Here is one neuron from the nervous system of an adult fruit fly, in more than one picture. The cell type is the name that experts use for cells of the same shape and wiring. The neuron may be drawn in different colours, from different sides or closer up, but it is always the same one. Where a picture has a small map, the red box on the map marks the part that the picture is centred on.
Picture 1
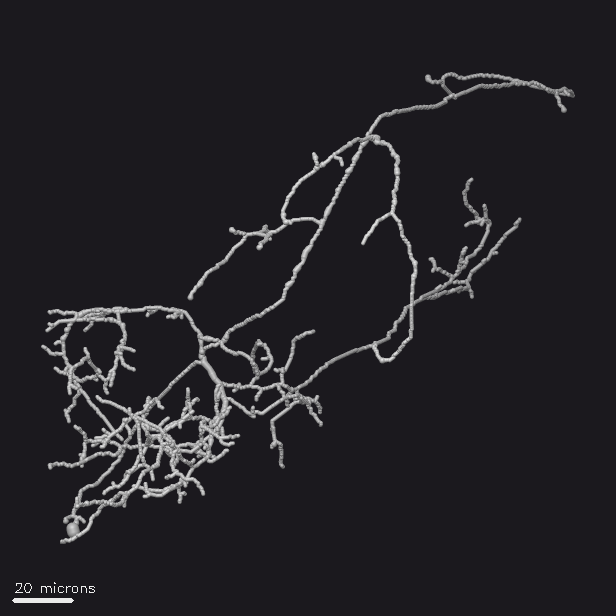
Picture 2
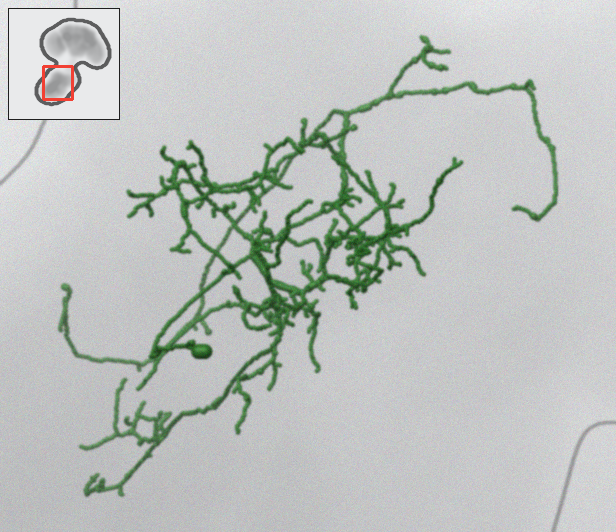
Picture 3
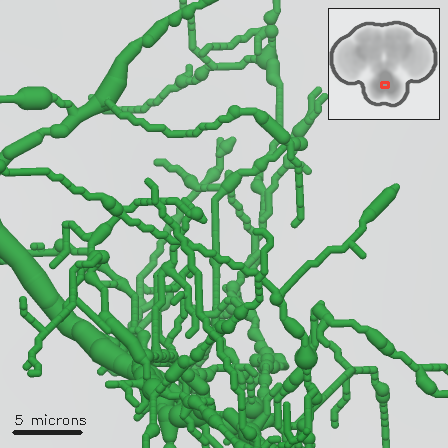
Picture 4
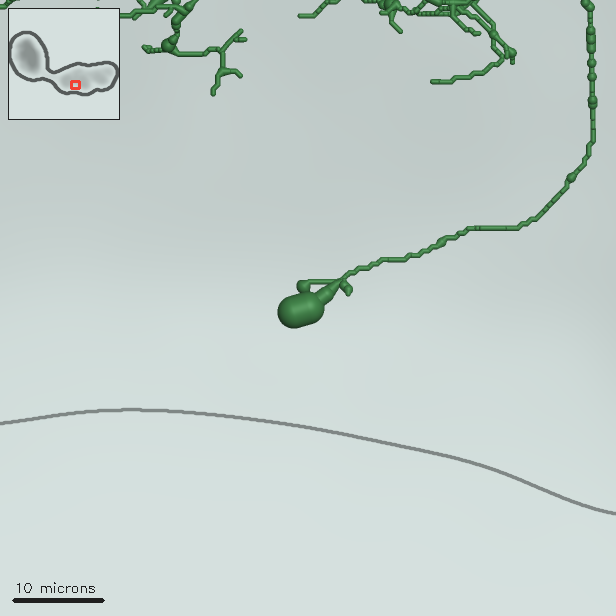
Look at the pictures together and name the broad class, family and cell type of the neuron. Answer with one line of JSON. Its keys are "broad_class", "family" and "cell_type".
{"broad_class": "nerve-cord intrinsic neuron", "family": "hemilineage 08B", "cell_type": "IN08B085_a"}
